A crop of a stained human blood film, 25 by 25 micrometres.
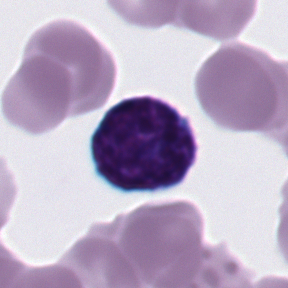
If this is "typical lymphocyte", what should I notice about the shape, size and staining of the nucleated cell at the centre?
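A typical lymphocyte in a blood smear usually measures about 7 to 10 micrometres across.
This one is about 9 micrometres, so its size sits within that range.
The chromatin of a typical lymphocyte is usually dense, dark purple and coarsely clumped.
That is exactly how the chromatin looks here. Otherwise, the cell is round, with a smooth surface and no projections. The nucleus is round too, about 9 micrometres across, and fills about 90% of the cell's area. Only a very narrow rim of pale blue cytoplasm shows, and just at parts of the edge.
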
